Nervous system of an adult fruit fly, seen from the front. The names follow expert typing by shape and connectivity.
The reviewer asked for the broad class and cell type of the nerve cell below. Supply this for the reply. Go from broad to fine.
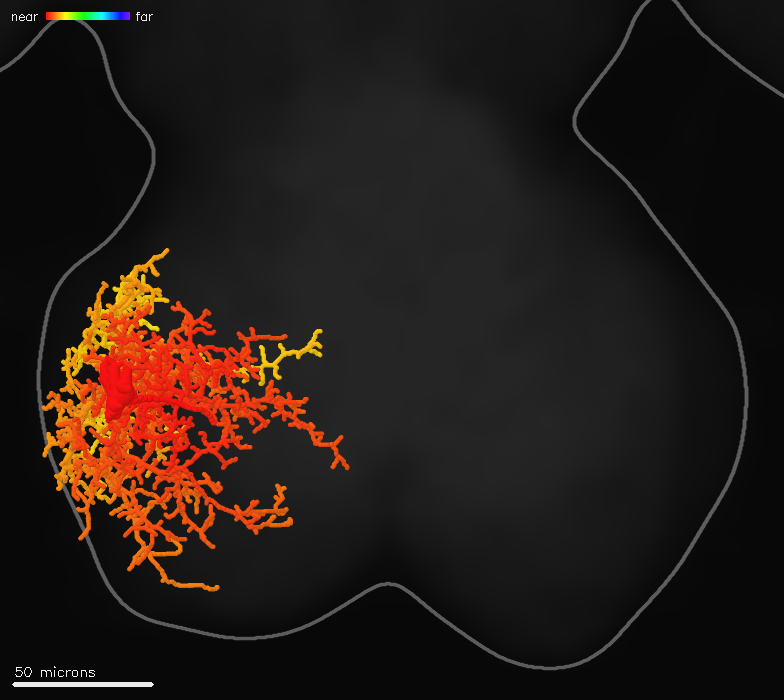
motor neuron of the nerve cord; Ti extensor MN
